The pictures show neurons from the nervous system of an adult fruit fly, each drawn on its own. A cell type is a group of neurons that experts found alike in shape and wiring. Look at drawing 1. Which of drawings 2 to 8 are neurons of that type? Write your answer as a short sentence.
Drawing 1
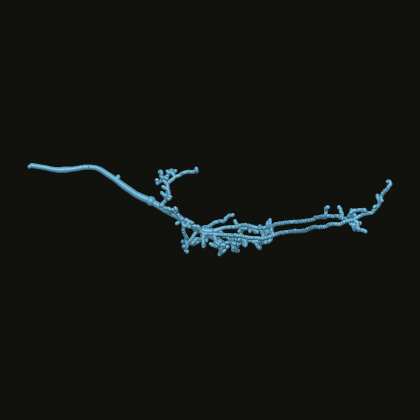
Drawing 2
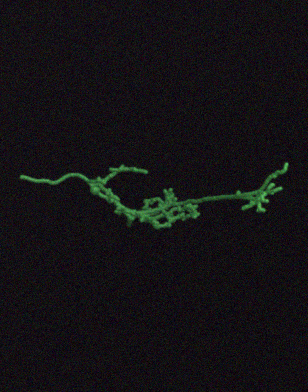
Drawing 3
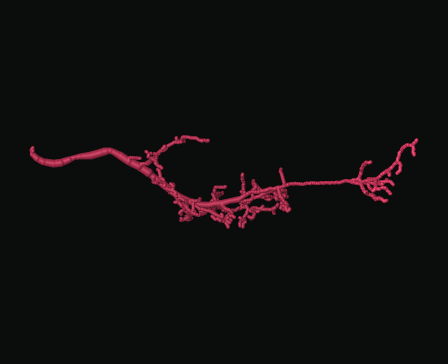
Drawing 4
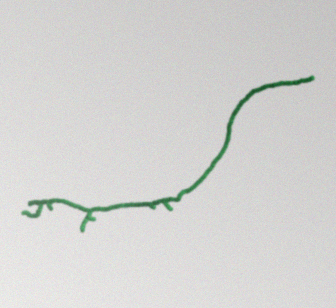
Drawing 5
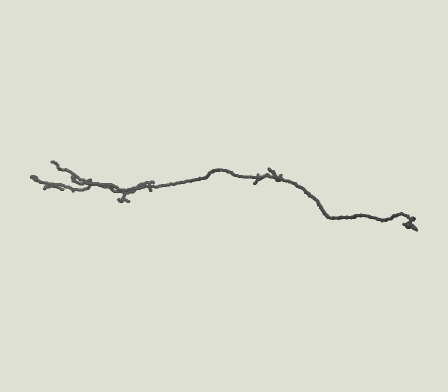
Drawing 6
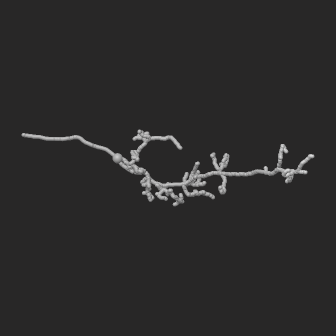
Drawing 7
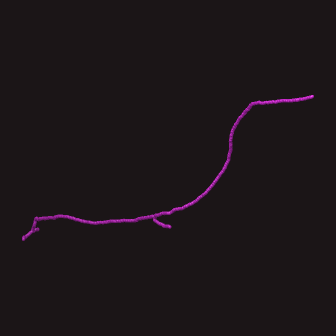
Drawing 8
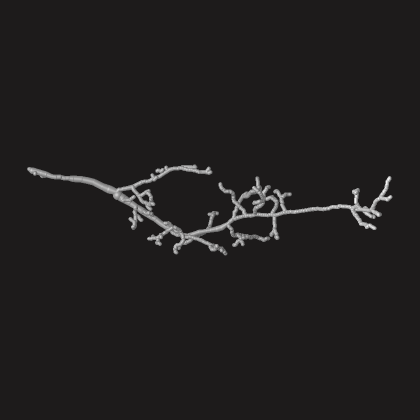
Drawing 2, drawing 3, drawing 6 and drawing 8 are of the same cell type.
